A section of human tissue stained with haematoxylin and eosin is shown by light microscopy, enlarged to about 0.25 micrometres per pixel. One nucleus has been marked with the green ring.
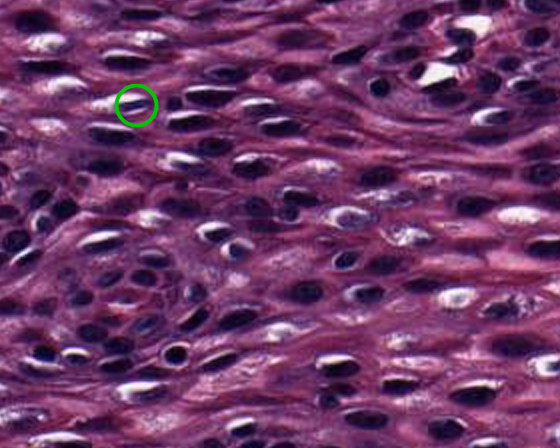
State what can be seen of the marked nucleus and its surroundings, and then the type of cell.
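The nucleus is an elongated oval with tapered ends, its long axis running left to right. The cytoplasm is pink-purple, and its outline does not separate sharply from the cytoplasm of neighbouring cells. The cell lies among similar flattened cells stacked in rows, with their long axes parallel to its own. Type of cell: squamous epithelial cell.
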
